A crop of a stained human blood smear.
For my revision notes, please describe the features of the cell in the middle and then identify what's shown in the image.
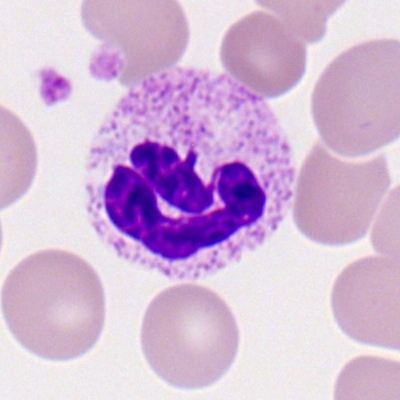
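Look at that smooth, round outline first. The nucleus is a curved, lobed mass bent into a C shape, with no nucleoli showing. Fine lilac granules are scattered all through the cytoplasm. So that's a segmented neutrophil.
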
